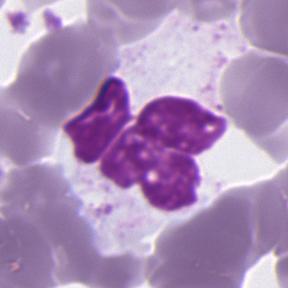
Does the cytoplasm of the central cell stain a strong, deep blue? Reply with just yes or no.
No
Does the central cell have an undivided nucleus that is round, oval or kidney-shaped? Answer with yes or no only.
No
